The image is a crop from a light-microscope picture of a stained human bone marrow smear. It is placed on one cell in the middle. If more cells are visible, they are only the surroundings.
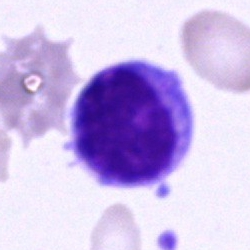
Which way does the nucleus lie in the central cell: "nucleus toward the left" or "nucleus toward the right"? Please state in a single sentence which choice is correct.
What lies to the right of the nucleus is most of the cytoplasm.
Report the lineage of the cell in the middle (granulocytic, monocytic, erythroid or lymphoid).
lymphoid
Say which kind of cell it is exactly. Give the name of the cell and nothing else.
lymphocyte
